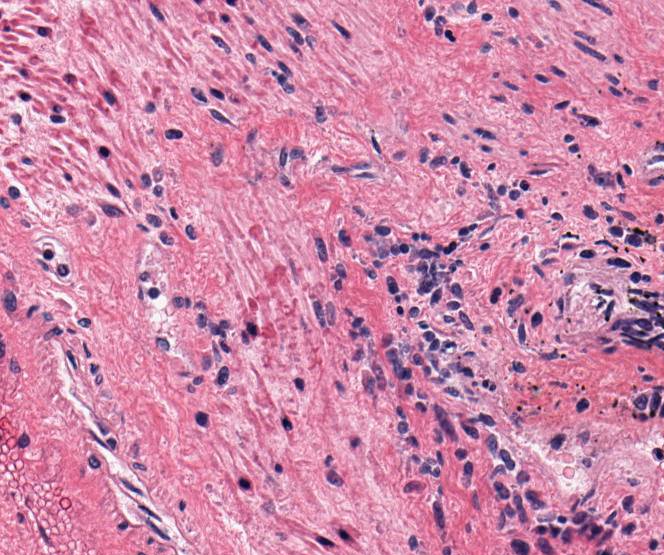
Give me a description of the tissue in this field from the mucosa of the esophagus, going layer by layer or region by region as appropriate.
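Mostly pink fibrous connective tissue here, with scattered nuclei and no epithelium. Most nuclei are spindle-shaped or oval, consistent with fibroblasts lying between the collagen bundles. Right of centre you'll notice a denser cluster of small, dark, crowded nuclei. At the right edge there's black granular pigment among the cells.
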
